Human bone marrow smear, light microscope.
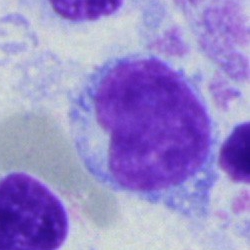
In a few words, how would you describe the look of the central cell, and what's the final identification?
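Looking at the outline first, it is roughly round. The nucleus has a notch indenting its left side. The cytoplasm is a pale greyish-blue, and I can find no reddish-orange granules in it. This is a hairy cell.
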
